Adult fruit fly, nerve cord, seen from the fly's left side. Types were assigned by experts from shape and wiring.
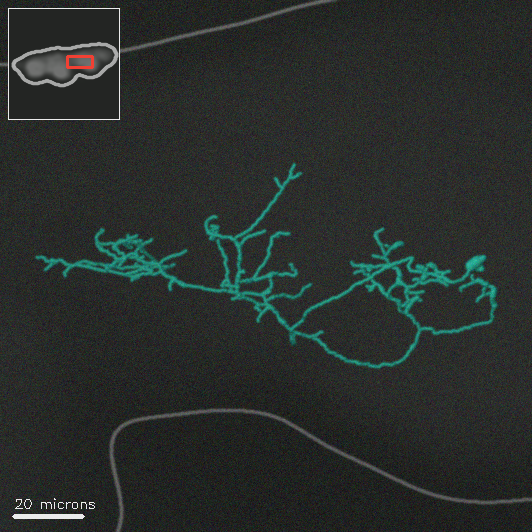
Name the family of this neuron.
hemilineage 09A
